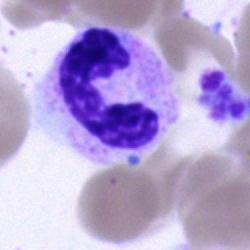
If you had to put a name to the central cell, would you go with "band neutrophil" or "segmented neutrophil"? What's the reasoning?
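This is a band neutrophil.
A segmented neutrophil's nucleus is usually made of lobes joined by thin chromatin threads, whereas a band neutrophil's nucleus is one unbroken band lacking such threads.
Here the nucleus is curved into a C shape whose opening faces right. Its chromatin is dark purple and coarsely clumped. The cytoplasm is pale pinkish-lilac and holds fine pink-lilac granules.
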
